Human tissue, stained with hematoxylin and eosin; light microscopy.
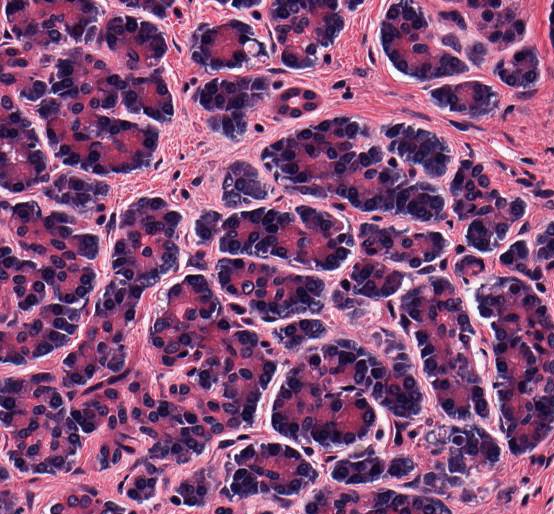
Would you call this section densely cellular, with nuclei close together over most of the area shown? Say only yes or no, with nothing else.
Yes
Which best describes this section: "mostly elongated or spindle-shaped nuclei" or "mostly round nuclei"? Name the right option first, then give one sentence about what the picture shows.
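Mostly round nuclei. The cell nuclei are round, dark and fairly uniform in size.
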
